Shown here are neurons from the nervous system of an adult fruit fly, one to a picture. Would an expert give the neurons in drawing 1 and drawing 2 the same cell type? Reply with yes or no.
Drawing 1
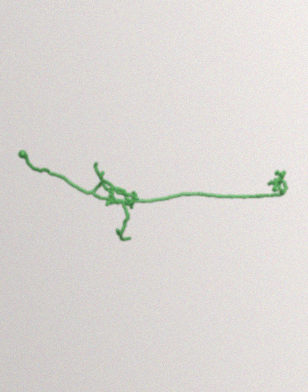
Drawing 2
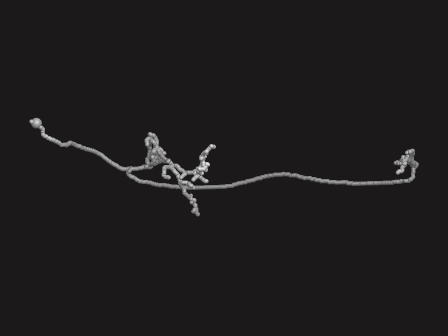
no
